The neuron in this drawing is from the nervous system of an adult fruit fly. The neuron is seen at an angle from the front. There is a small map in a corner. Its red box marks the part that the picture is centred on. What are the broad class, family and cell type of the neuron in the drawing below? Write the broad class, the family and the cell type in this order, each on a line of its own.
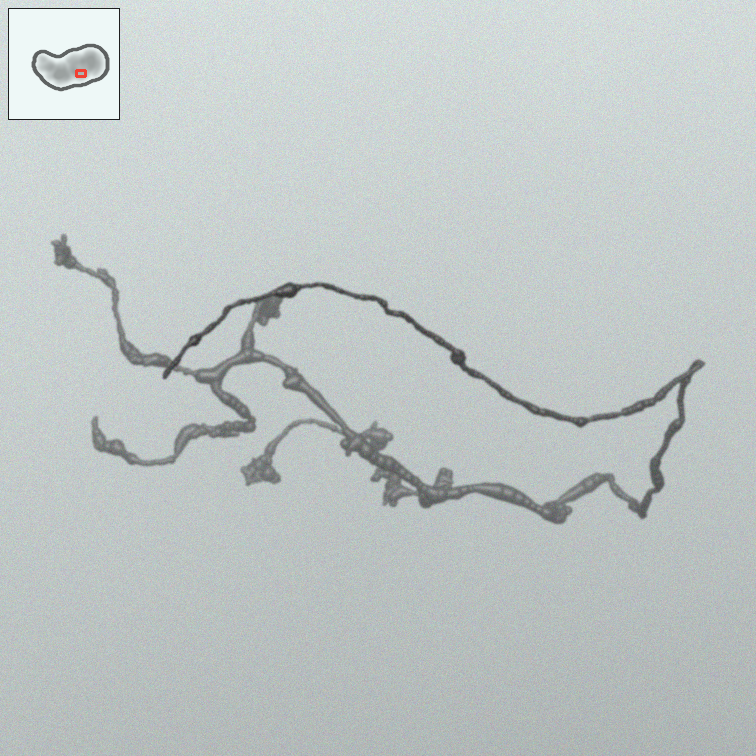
sensory neuron entering the brain
class olfactory
ORN_VL1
